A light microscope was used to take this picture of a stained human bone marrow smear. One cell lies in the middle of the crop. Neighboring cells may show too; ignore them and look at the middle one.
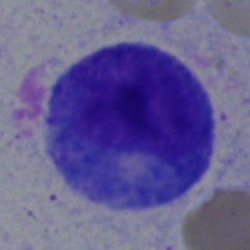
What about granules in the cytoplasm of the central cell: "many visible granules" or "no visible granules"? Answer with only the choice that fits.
No visible granules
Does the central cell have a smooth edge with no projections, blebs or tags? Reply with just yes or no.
Yes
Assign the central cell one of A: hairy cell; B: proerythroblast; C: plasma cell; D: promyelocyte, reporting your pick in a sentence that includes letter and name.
Since the middle cell is a promyelocyte, option D is the right one.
